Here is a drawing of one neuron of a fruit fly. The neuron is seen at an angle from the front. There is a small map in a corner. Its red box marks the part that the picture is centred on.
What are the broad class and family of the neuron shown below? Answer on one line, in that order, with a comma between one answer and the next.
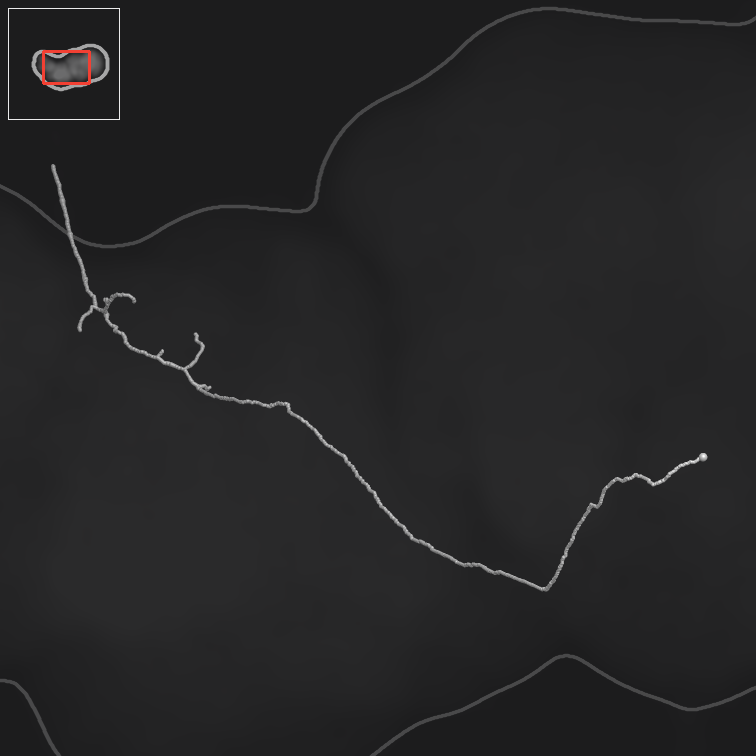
sensory neuron ascending to the brain, class mechanosensory proprioceptive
